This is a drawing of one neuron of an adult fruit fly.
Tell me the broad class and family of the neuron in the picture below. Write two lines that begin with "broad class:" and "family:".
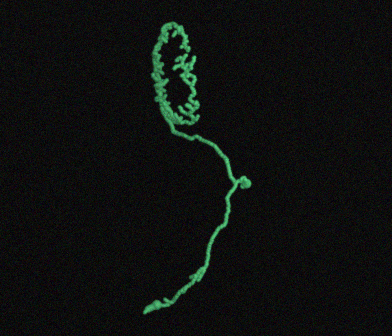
broad class: central-brain intrinsic neuron
family: hemilineage EBa1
